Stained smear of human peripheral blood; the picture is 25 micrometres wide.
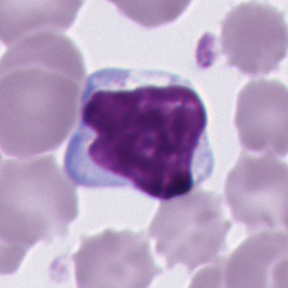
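Typical lymphocyte, the central cell in a stained smear of human peripheral blood. Its outline is angular, with several fairly straight edges instead of a smooth round curve. A notch is cut into the left side of the nucleus. The cytoplasm is pale blue, widest at the lower left, and very pale, almost colourless, along the top edge.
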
